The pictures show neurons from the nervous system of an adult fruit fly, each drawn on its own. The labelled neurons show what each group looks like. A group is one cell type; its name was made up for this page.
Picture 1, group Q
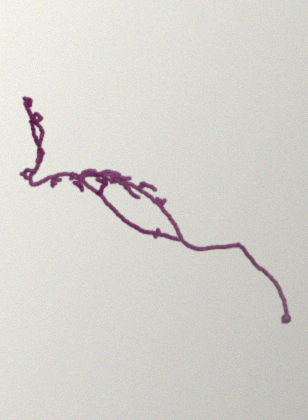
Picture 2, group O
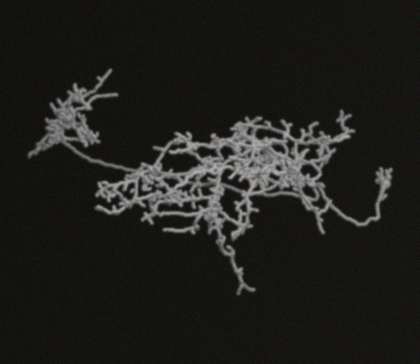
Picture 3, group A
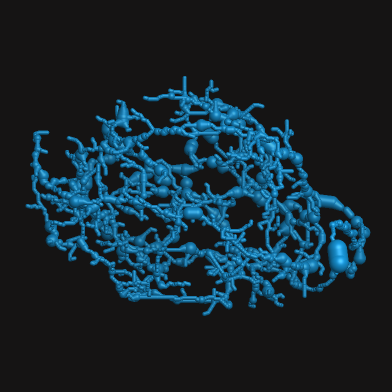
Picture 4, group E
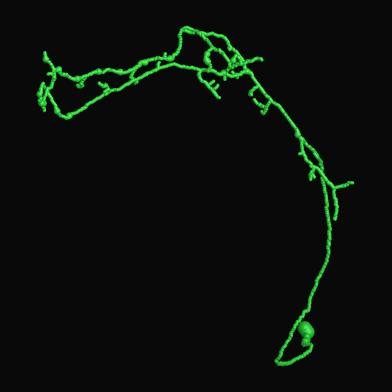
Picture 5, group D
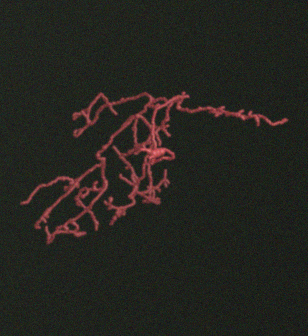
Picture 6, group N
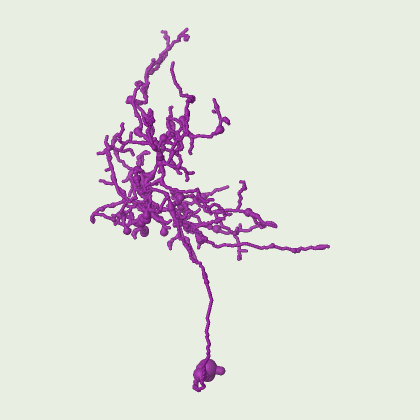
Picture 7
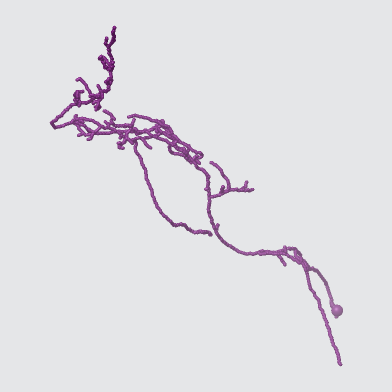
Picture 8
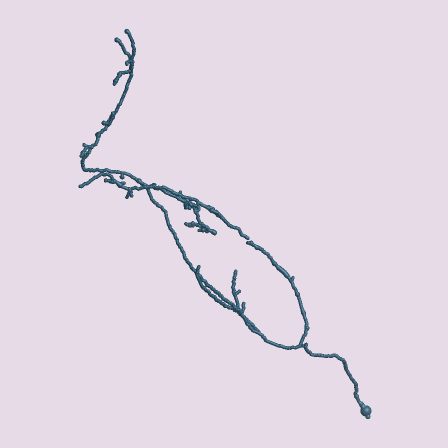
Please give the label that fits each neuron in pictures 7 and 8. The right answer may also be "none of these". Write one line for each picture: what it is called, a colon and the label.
7: group Q
8: group Q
